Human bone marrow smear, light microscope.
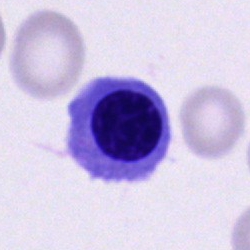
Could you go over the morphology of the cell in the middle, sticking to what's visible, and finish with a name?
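The nucleus, as I see it, sits off-centre towards the right side of the cell. Its chromatin looks dense and dark purple throughout. Blue-violet cytoplasm forms a moderate rim, widest on the left of the nucleus. So this is an erythroblast.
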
